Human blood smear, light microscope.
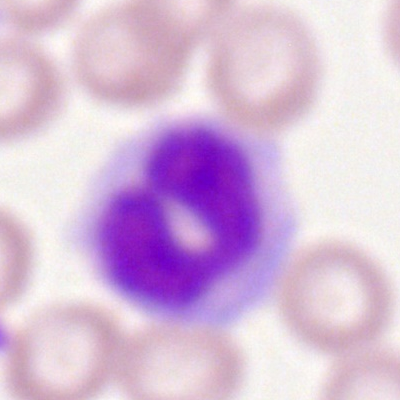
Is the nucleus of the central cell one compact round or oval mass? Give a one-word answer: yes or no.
No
